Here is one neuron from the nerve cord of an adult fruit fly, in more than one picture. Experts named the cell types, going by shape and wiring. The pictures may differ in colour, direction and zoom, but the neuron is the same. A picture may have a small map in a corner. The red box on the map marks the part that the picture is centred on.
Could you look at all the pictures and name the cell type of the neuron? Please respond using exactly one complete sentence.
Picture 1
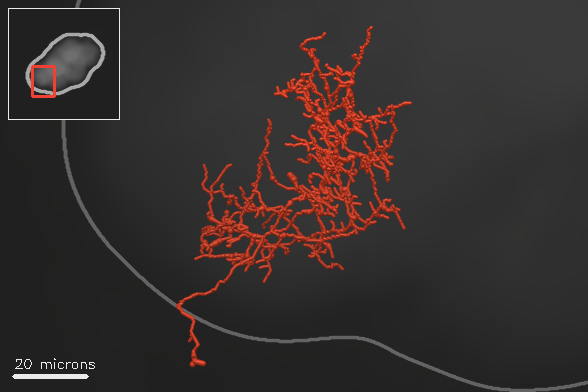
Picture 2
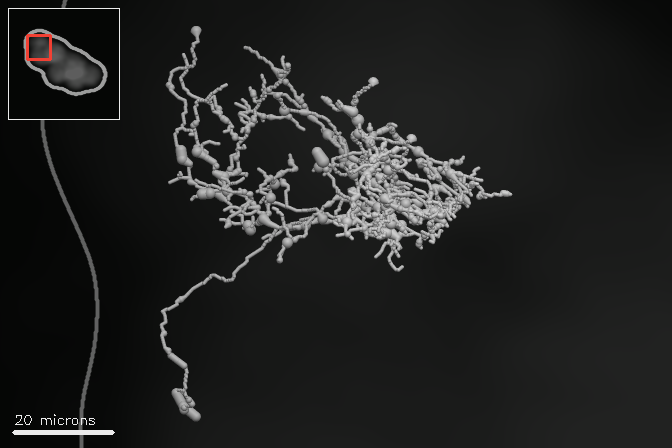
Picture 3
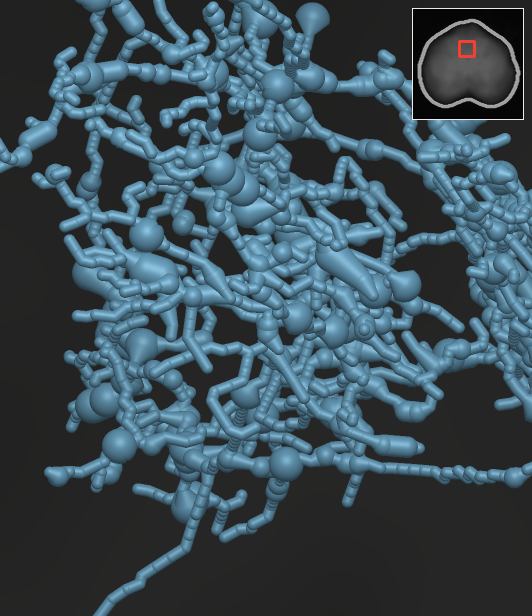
As its cell type, this neuron has SNxx23.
